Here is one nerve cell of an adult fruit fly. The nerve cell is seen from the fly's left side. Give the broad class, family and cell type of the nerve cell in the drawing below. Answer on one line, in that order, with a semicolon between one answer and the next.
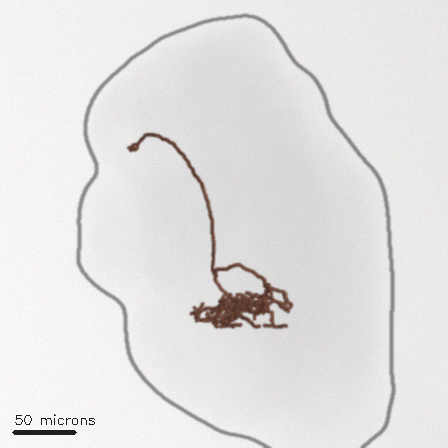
central-brain intrinsic neuron; hemilineage WEDd1; SAD004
